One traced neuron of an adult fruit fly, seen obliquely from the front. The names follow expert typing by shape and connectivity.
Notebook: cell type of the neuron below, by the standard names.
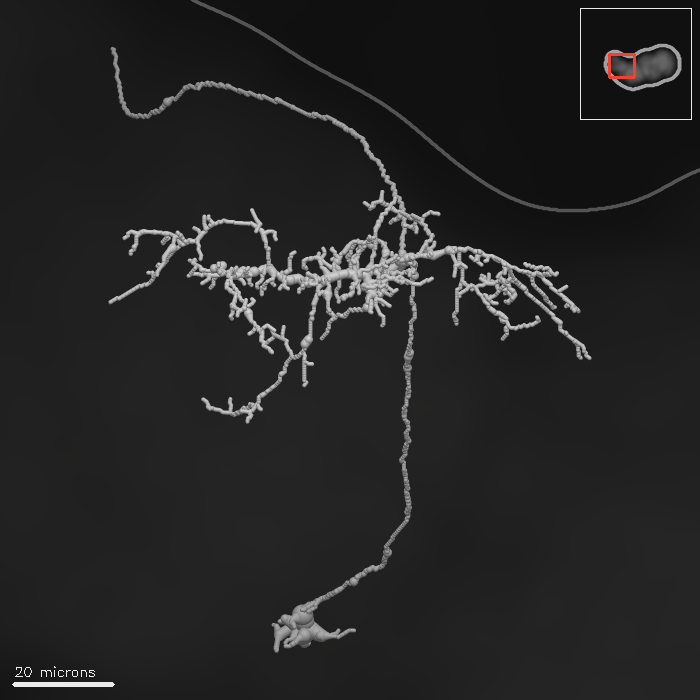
hi1 MN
